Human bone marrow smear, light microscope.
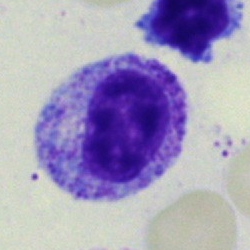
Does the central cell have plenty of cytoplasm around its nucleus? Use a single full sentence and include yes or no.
Yes, its cytoplasm is plentiful around the nucleus.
